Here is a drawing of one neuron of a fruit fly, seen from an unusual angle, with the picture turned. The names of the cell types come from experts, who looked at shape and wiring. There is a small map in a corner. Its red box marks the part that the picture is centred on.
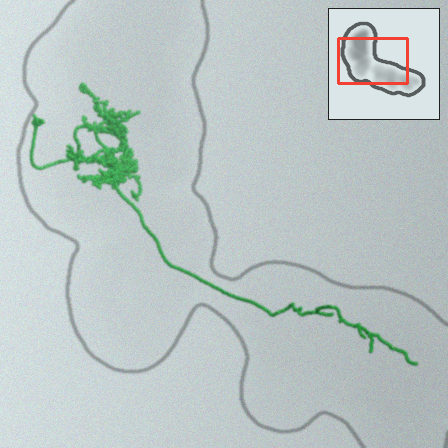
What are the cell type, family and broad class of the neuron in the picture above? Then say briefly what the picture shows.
It is of cell type DNg64. The family is hemilineage MD3. It is a descending neuron. Its cell body lies at the upper left of the picture. As drawn here it is wider than it is tall.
